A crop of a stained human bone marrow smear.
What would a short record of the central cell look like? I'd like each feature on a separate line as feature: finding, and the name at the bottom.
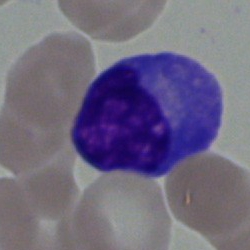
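Outline: roughly round, with a smooth border.
Nucleus: off-centre, toward the left side.
Cytoplasm: a moderate rim, lying mainly to the right of the nucleus.
Granularity: no distinct granules visible.
Name: plasma cell.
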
